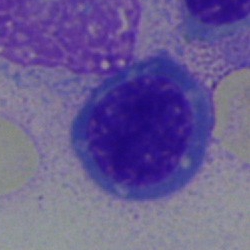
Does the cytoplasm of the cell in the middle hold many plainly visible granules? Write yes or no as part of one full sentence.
No, the cell shows no granules in its cytoplasm.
